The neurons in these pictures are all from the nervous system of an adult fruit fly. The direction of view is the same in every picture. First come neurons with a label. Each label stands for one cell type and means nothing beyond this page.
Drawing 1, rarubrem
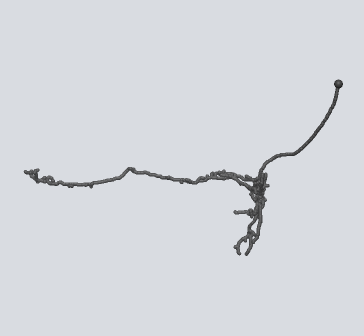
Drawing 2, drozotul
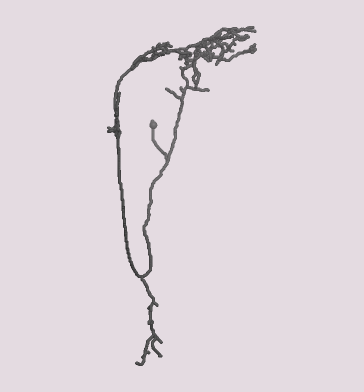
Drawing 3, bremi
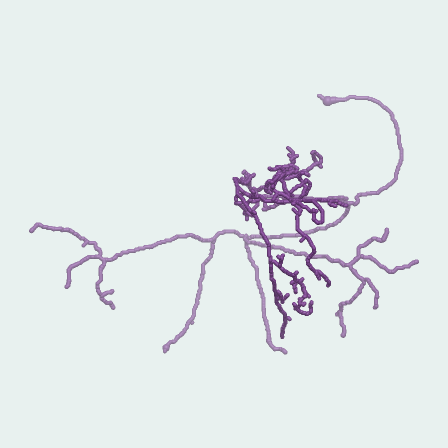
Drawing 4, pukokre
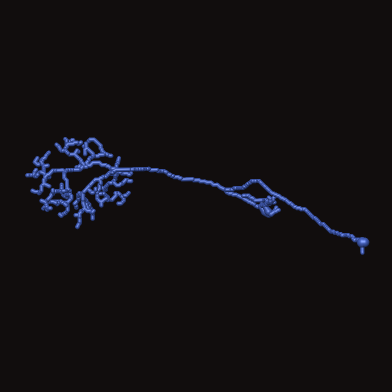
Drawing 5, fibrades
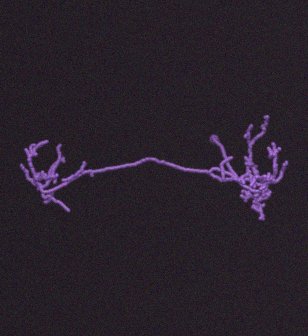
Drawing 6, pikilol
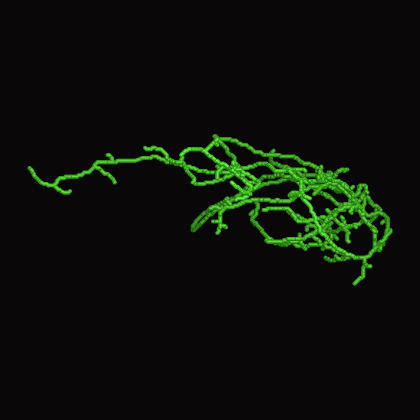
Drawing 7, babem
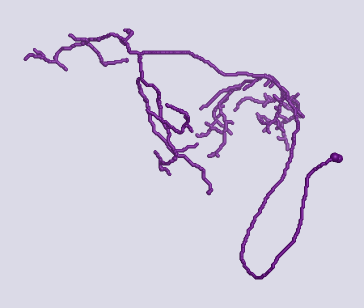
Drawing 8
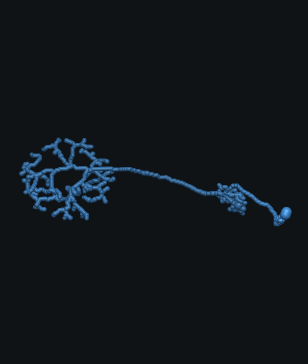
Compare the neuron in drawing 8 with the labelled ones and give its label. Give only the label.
pukokre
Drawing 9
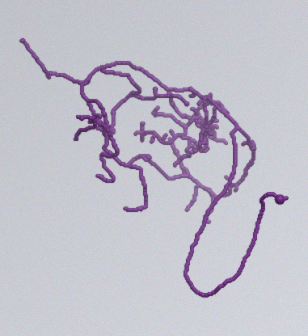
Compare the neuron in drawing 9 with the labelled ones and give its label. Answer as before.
babem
